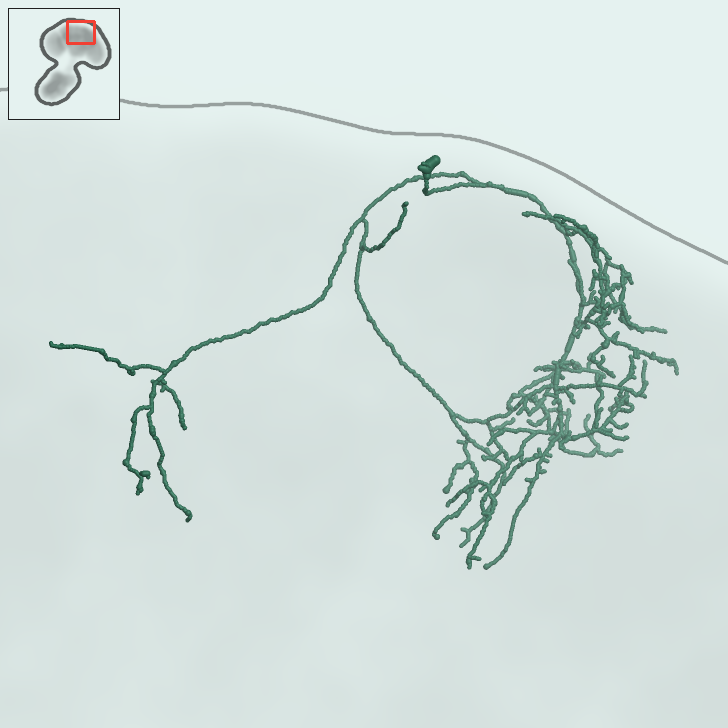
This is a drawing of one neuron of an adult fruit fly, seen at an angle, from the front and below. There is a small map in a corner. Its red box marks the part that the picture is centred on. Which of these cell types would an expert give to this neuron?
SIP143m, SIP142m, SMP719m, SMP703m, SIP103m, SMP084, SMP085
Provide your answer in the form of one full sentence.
The neuron here is of the cell type SIP142m.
